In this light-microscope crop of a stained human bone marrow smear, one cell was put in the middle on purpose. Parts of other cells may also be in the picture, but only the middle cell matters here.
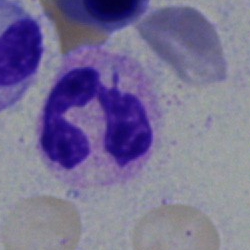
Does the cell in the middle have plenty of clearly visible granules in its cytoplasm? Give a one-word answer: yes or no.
Yes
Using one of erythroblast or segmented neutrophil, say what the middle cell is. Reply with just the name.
segmented neutrophil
